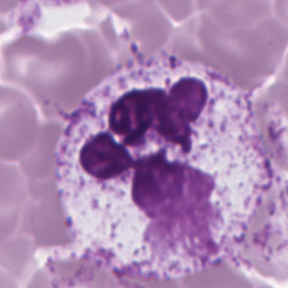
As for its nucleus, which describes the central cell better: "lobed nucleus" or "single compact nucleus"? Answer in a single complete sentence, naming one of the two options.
The nucleus of this cell is divided into two or more lobes.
